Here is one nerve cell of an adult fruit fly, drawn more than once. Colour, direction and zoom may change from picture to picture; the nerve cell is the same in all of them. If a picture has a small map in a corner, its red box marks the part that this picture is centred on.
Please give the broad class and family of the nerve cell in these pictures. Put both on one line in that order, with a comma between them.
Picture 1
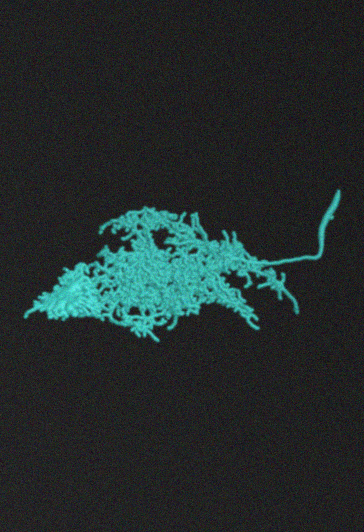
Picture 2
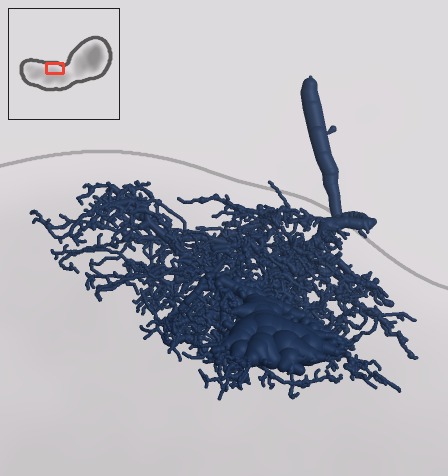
motor neuron of the nerve cord, hemilineage 18X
